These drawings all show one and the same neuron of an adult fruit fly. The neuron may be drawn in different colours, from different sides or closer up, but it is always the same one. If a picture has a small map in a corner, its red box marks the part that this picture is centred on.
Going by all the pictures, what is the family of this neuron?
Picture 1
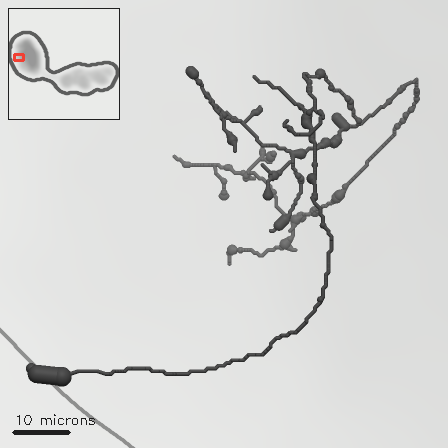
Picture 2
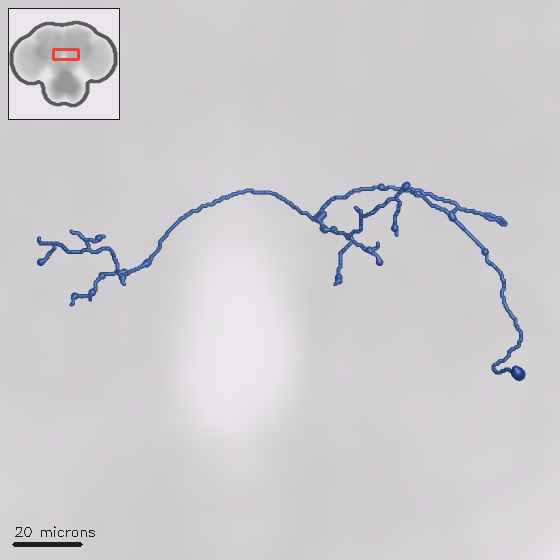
hemilineage ALv2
